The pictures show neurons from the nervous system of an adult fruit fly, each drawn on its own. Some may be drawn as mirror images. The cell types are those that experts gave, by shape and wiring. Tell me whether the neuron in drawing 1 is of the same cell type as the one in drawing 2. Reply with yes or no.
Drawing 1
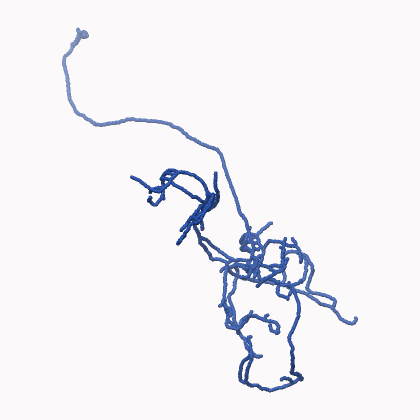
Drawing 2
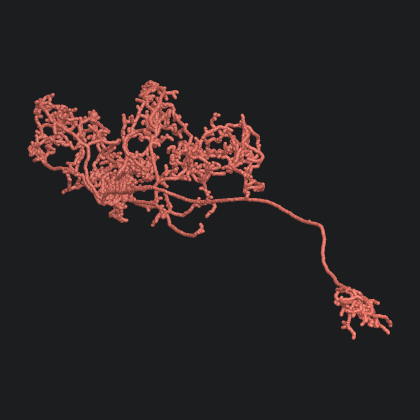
no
